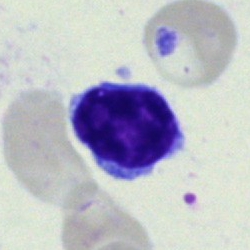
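Lymphocyte, the central cell of the smear, as I read it. The nucleus fills almost the whole cell, its chromatin dark purple and clumped, with small paler patches between the clumps. The rim of cytoplasm seems widest along the lower edge, and the roughly oval outline has a slightly uneven edge.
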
